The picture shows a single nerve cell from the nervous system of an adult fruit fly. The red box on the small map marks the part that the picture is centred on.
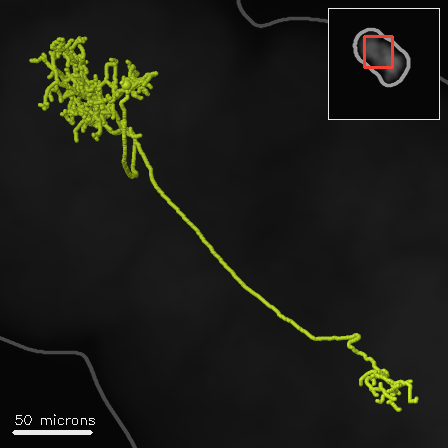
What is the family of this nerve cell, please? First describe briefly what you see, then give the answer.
The cell body can be seen at the upper left of the picture. By the scale bar it is about 250 microns wide in this view. Its broad class is central-brain intrinsic neuron. Its family is hemilineage VLPa2.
